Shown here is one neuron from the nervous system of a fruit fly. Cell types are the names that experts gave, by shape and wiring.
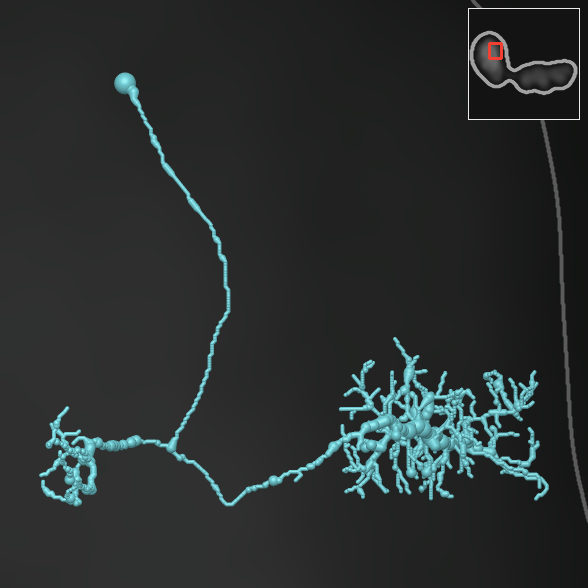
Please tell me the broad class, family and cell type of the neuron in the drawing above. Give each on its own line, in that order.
visual projection neuron
hemilineage VPNd1
LPLC1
